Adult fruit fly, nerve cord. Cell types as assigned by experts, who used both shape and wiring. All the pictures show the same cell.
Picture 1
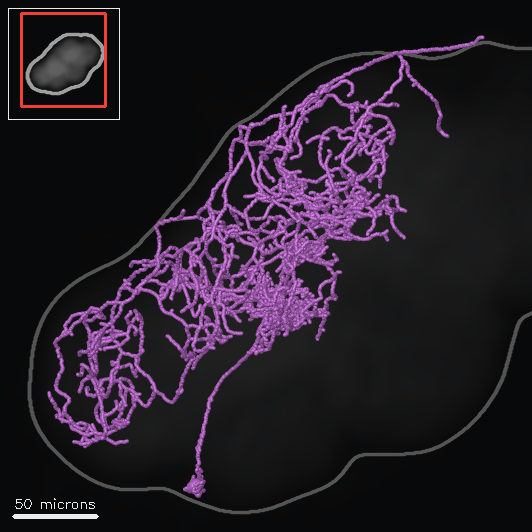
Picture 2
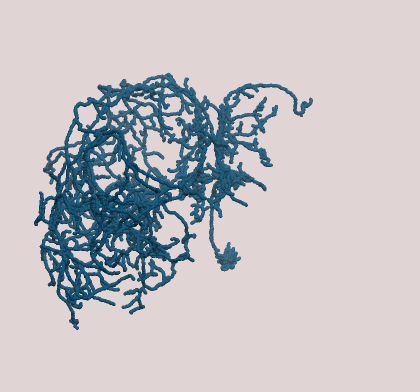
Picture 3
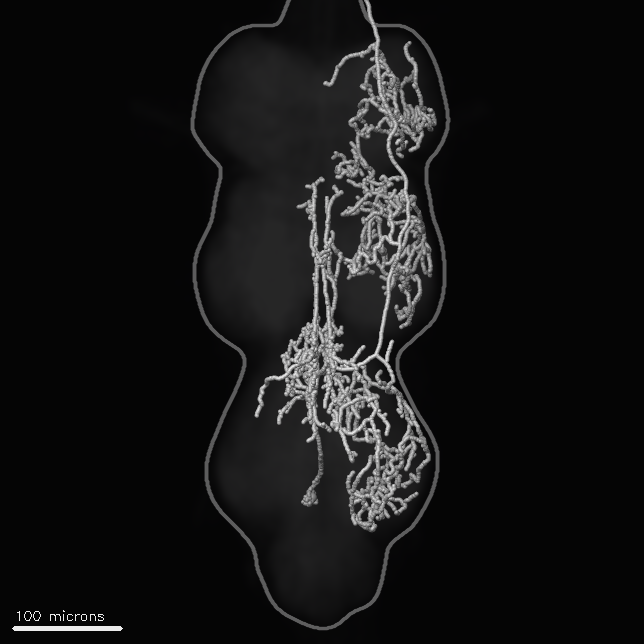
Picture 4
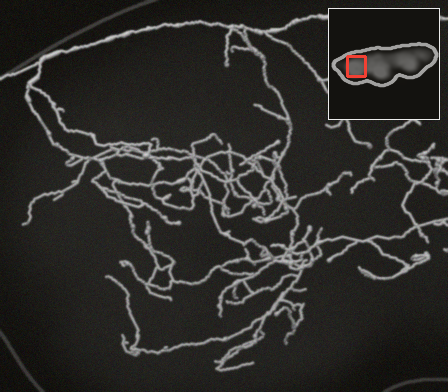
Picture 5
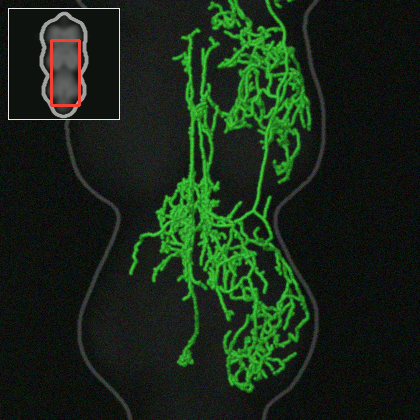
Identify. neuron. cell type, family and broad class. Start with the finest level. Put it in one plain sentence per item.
Type AN27X004 of hemilineage 27X, an ascending neuron.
